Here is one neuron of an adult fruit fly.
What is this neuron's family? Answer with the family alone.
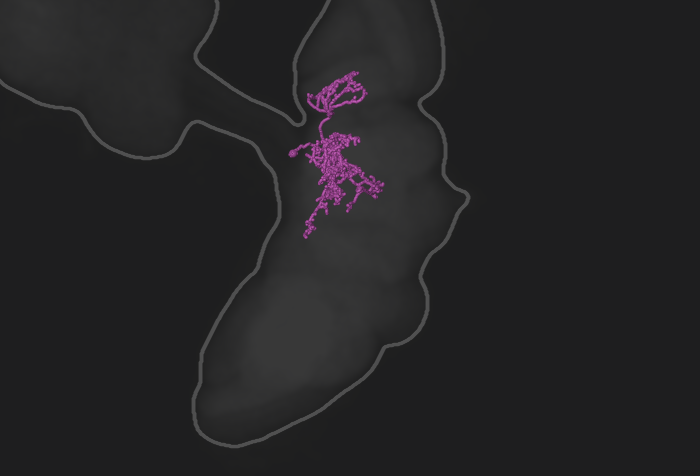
hemilineage VLPp&l1_posterior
